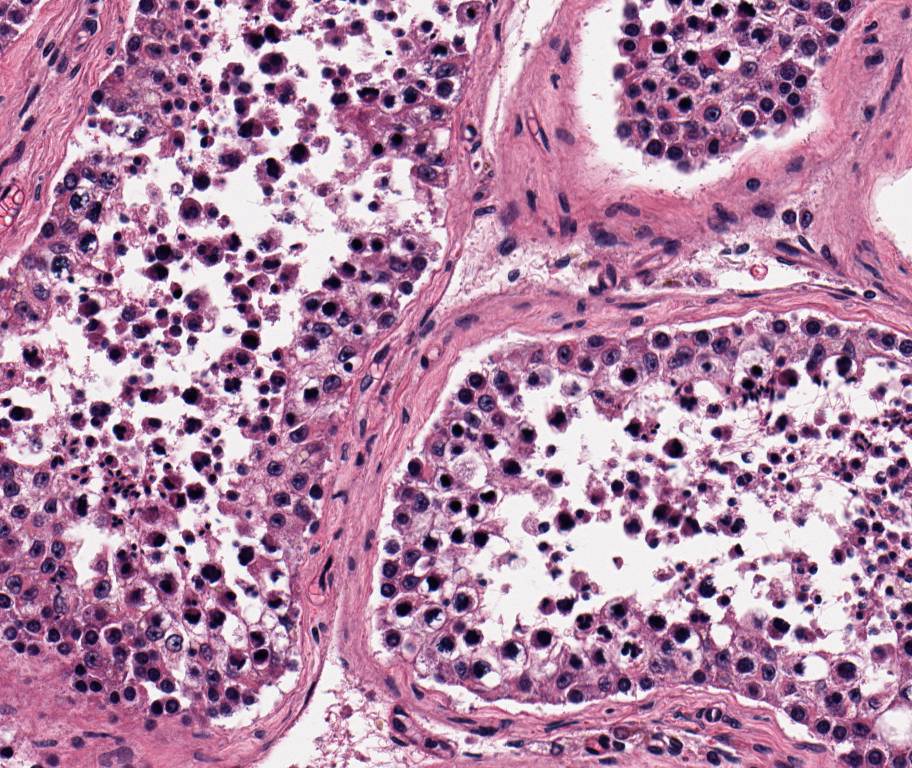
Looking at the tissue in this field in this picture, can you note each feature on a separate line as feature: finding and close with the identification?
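Layout: parts of several rounded tubules, packed close together
Profiles: large left and lower right, smaller top right
Lining: many layers of rounded cells, round nuclei, not a single layer
Centres: two large ones filled with loose detached cells, pale wispy debris
Loose cells: lots with small, dense, very dark nuclei
Name: testis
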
